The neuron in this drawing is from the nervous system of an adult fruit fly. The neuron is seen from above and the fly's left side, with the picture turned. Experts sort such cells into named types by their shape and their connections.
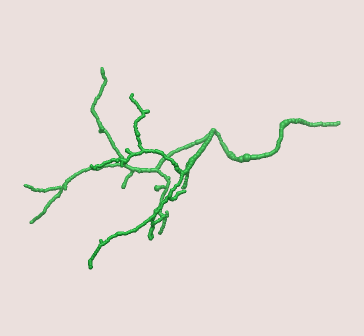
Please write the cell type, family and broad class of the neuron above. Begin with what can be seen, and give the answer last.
In this view it is wider than it is tall. It is of cell type SNpp10. Its family is called class mechanosensory proprioceptive. It is a sensory neuron entering the nerve cord.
